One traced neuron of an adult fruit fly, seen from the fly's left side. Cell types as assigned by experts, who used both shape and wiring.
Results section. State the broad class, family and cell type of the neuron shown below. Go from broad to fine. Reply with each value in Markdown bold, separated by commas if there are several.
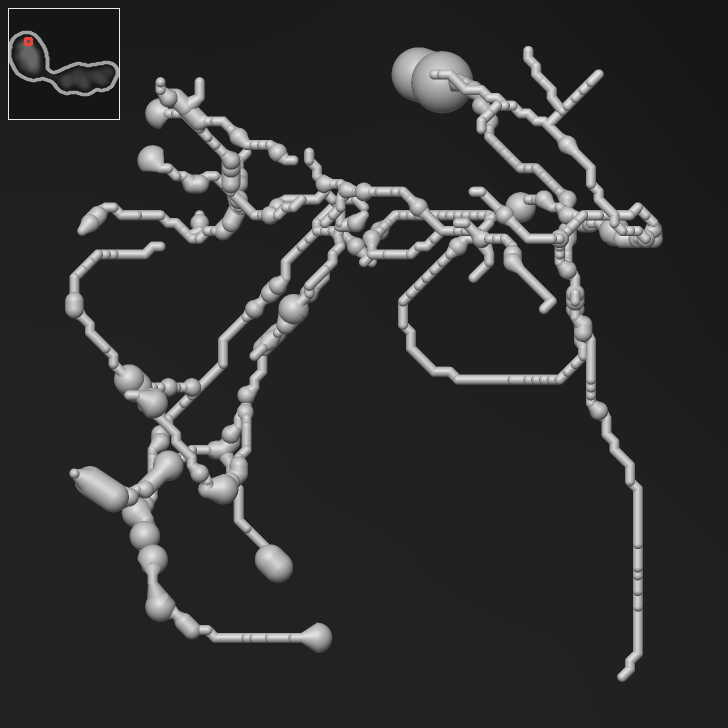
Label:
**central-brain intrinsic neuron**, **hemilineage SLPpm2**, **CB4134**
